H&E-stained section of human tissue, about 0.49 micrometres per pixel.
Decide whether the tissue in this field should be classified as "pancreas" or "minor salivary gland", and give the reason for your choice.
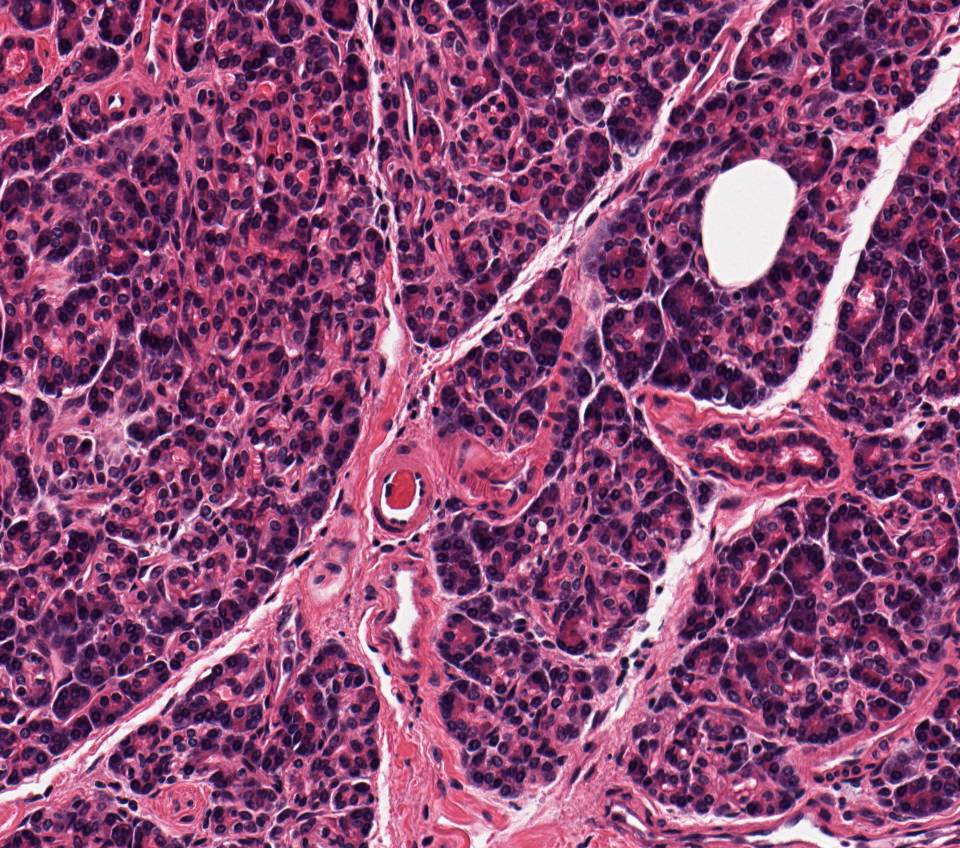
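It is pancreas. First check: the acinar cells show dark purple basal cytoplasm and pink granular cytoplasm toward each acinus centre, rather than pale, foamy cytoplasm.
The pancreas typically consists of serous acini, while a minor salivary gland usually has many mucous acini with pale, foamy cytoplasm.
Next, small rounded acini with little or no lumen form lobules split by thin, diagonal pink septa.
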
